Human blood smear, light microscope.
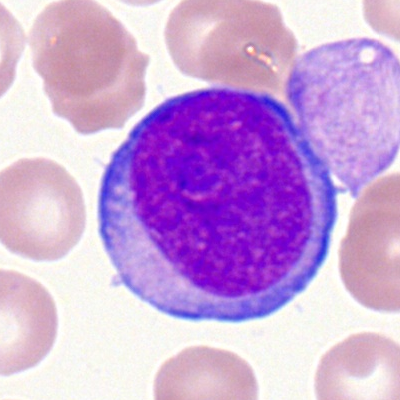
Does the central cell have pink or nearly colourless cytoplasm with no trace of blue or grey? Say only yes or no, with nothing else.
No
